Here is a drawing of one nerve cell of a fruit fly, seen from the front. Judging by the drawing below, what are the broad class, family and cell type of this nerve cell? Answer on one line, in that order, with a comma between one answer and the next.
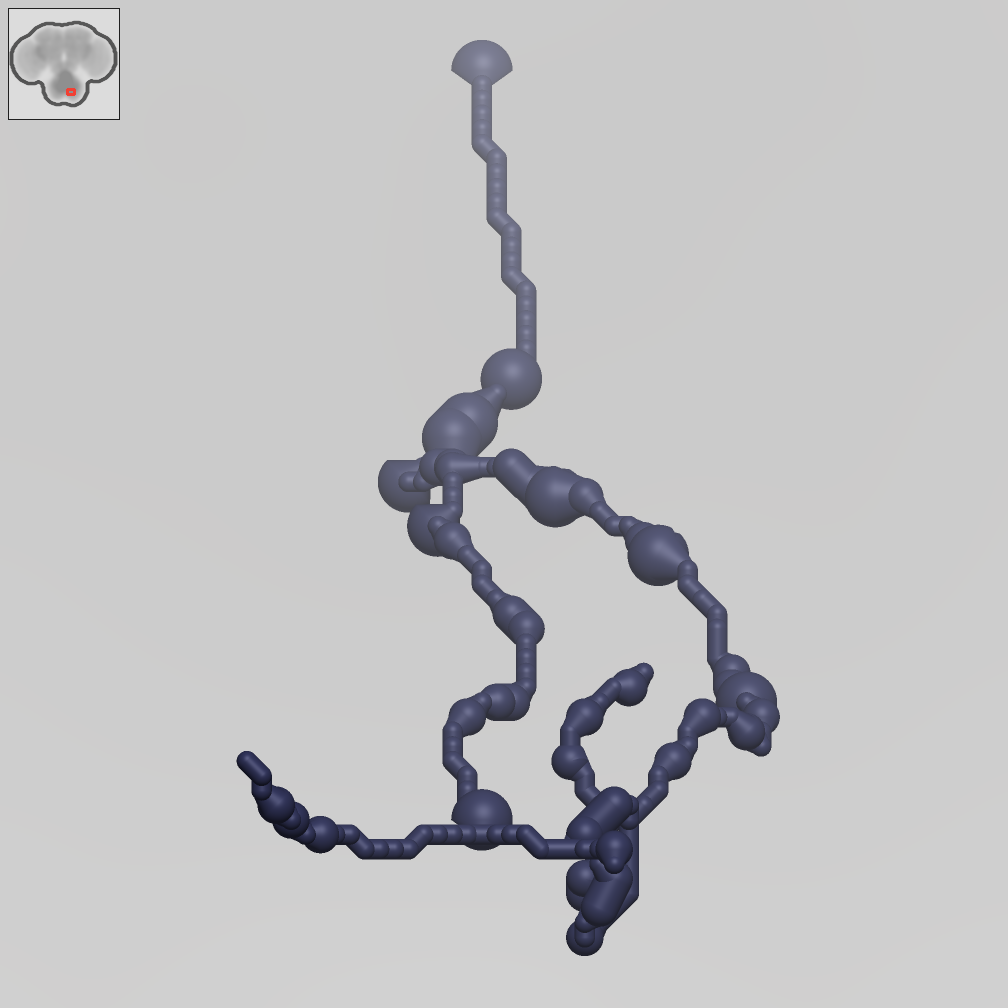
sensory neuron entering the nerve cord, class mechanosensory tactile, SNta29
